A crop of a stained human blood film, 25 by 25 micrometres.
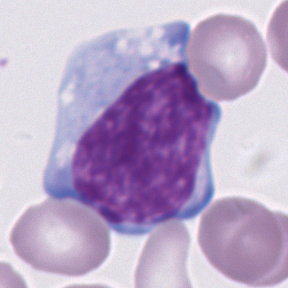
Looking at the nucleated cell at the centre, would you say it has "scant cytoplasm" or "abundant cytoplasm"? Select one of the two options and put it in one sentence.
Around the nucleus lies a broad area of cytoplasm.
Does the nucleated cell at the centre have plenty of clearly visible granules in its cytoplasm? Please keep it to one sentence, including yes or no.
No, the cytoplasm of the cell shows no visible granules.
